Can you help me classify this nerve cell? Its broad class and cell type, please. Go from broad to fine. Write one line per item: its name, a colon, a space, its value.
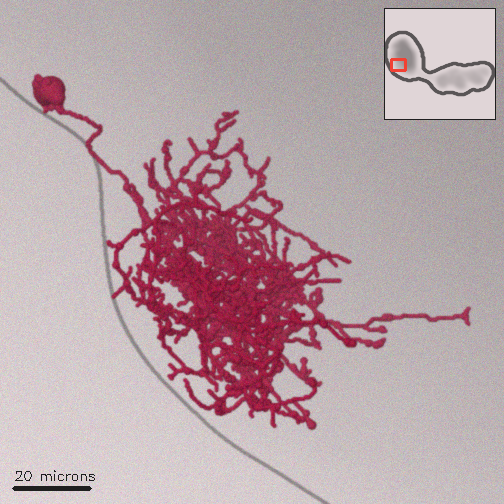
broad class: central-brain intrinsic neuron
cell type: GNG037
